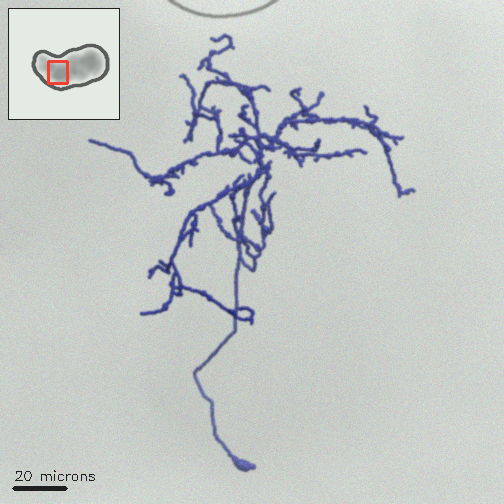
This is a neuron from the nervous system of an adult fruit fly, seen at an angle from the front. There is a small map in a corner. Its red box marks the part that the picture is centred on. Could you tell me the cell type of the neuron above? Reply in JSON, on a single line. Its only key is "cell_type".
{"cell_type": "IN00A057"}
